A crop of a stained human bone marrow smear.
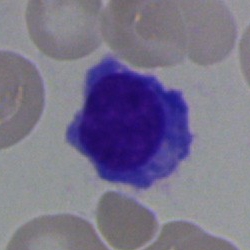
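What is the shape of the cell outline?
Irregular, with small blunt bumps along its edge.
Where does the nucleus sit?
Off-centre toward the left, leaving more cytoplasm on the right.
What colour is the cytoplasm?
Deep blue.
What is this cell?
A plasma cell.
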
